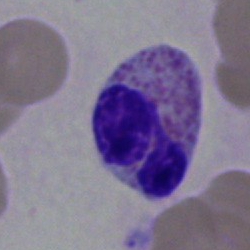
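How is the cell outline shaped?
A smooth oval, taller than it is wide.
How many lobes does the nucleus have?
Two: the larger on the left, the smaller at the lower right.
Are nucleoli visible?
No.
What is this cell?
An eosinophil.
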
